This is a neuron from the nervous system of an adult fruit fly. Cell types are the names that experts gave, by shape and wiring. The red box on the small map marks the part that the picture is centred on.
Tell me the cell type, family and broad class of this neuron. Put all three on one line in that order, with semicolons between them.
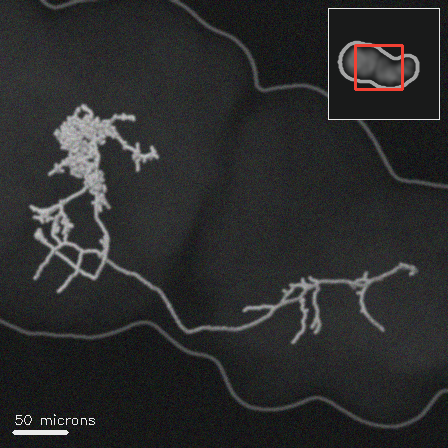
DNge043; hemilineage LB3; descending neuron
